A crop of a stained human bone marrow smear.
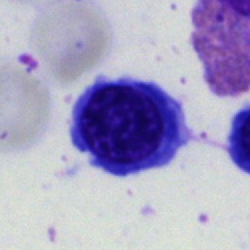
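Erythroblast, the cell in the middle of a stained human bone marrow smear. Its roughly round outline has slightly uneven, bumpy edges. The chromatin is dark purple and coarsely speckled. Deep blue cytoplasm forms a rim that is wider on the right side of the nucleus than on the left.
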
